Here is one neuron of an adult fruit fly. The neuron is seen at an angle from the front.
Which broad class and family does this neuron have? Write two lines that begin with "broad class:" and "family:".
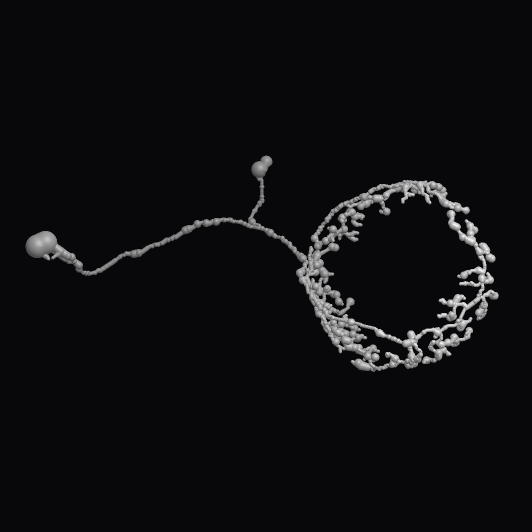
broad class: central-brain intrinsic neuron
family: hemilineage EBa1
